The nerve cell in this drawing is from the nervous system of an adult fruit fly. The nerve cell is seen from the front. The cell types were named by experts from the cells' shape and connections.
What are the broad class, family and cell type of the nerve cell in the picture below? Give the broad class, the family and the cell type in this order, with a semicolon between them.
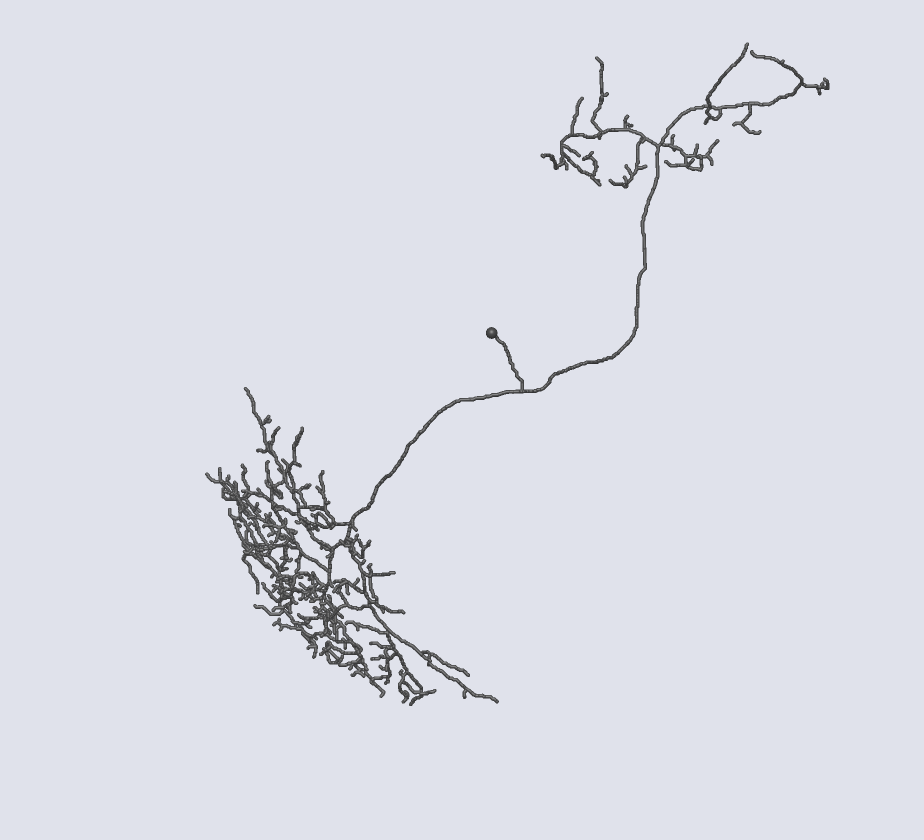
visual projection neuron; MeVP; MeVP21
